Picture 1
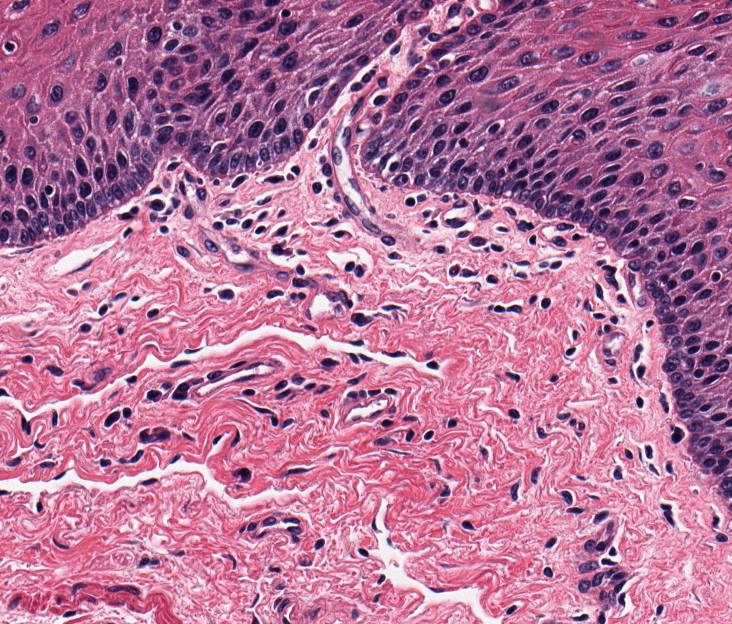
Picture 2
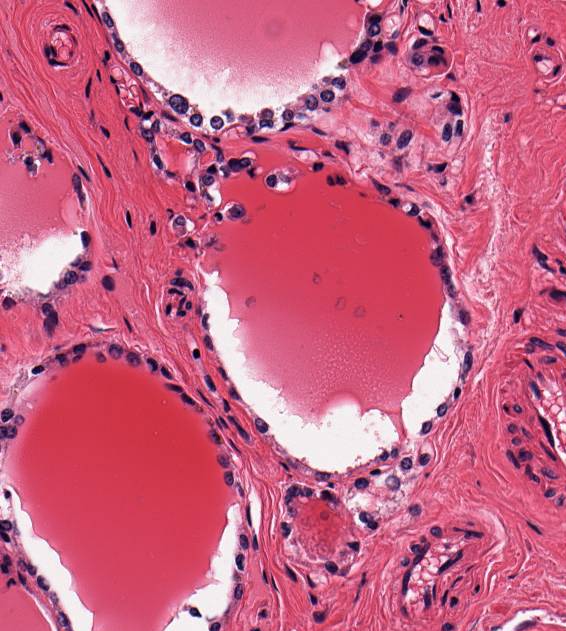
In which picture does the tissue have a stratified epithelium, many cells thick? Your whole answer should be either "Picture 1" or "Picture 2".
Picture 1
